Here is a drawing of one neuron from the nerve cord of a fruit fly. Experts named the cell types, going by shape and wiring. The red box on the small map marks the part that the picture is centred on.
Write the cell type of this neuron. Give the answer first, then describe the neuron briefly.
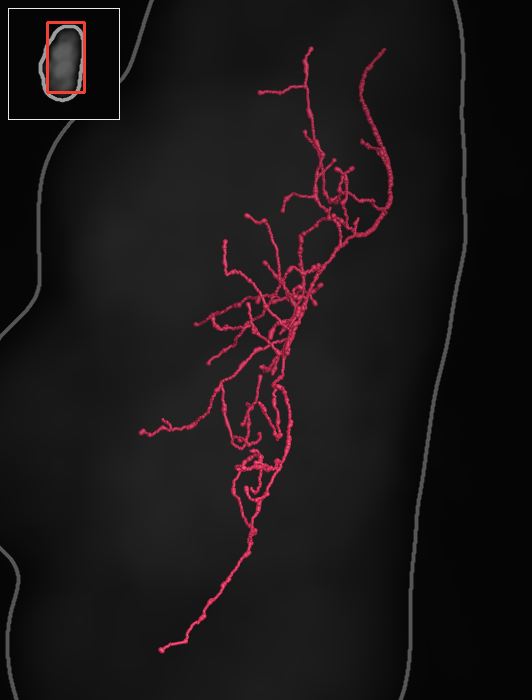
It is of cell type DNpe032. It is a descending neuron. The drawing shows no cell body. The picture shows dozens of branch ends.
